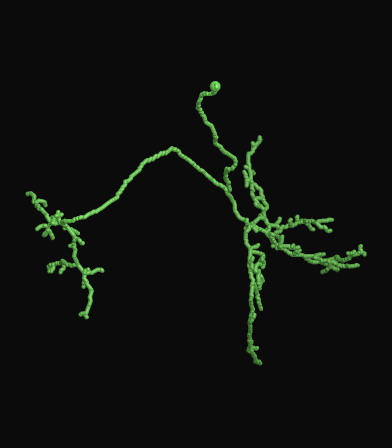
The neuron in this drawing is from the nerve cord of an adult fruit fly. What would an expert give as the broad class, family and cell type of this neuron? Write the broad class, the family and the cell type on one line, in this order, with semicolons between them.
nerve-cord intrinsic neuron; hemilineage 01A; IN01A079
